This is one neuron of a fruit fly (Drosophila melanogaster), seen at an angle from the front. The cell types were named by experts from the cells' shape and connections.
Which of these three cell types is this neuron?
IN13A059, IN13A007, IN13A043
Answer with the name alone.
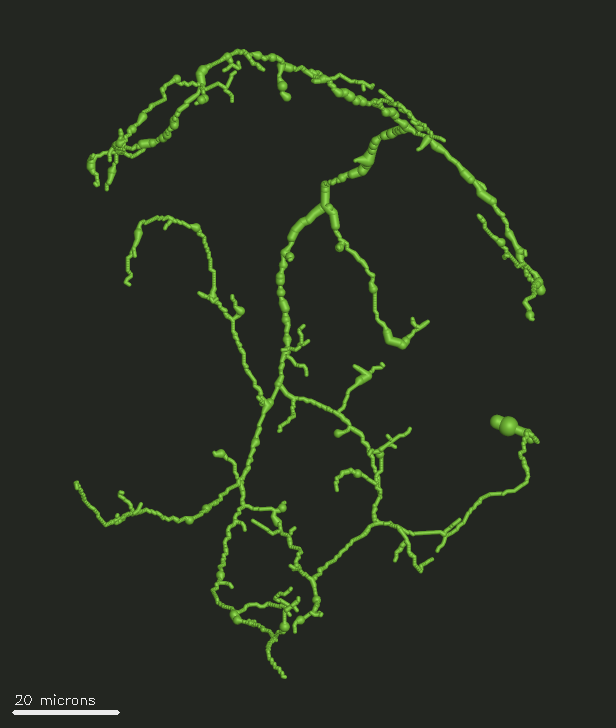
IN13A059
